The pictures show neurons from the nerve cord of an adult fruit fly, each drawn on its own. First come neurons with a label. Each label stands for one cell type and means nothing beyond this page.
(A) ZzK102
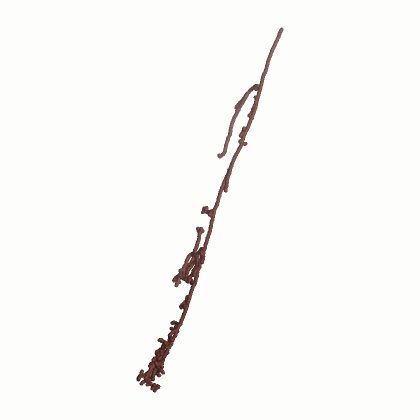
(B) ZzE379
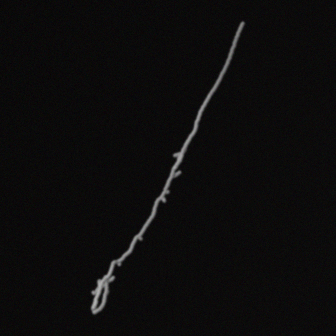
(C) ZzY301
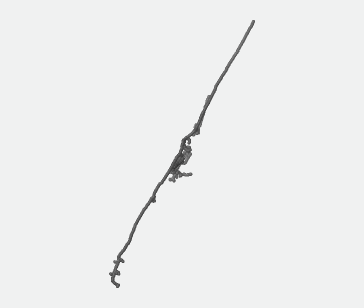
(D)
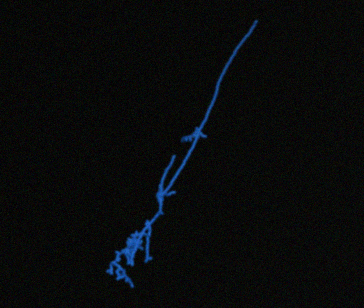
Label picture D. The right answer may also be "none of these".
ZzY301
